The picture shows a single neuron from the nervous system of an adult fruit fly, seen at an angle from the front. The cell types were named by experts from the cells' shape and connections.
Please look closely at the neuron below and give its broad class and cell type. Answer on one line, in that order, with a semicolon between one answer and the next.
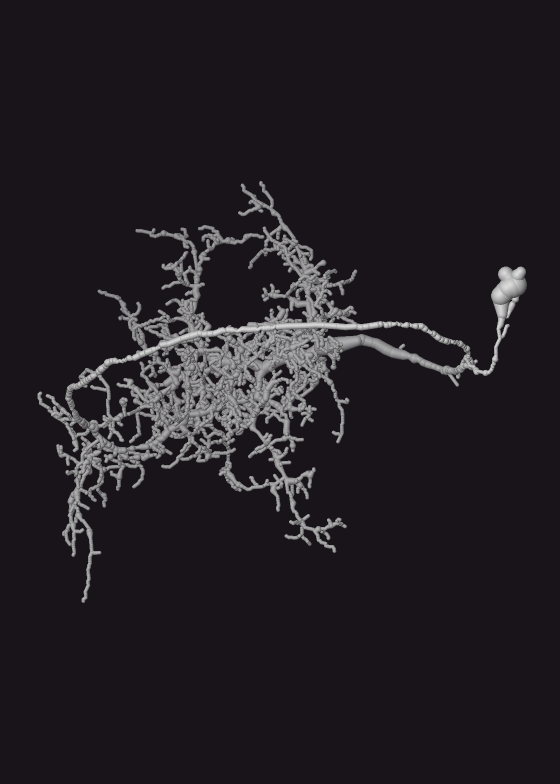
central-brain intrinsic neuron; PLP034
